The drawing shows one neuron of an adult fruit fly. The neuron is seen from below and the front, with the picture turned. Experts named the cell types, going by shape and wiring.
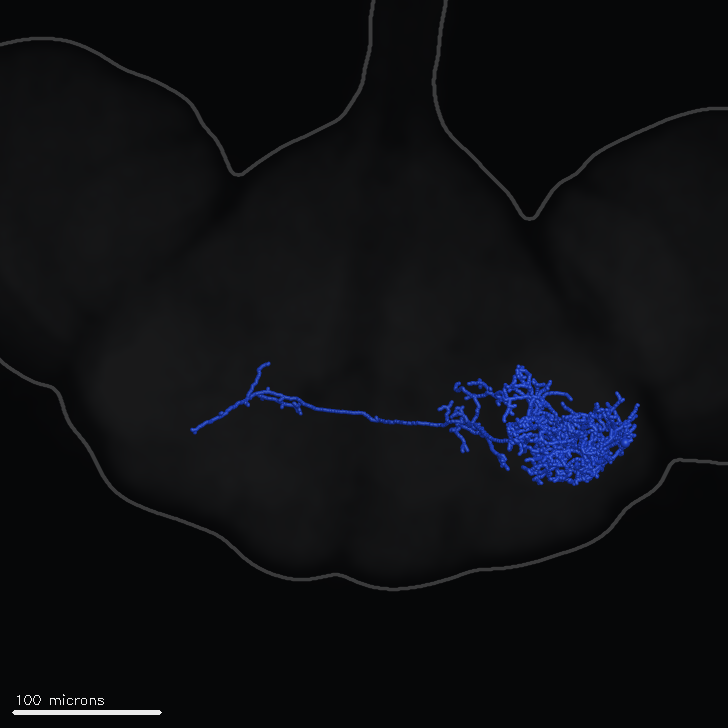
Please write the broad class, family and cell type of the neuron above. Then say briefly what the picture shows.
Its broad class is central-brain intrinsic neuron. Its family is hemilineage VLPl2_medial. Its cell type is CB2286. It is in the brain and does not reach the nerve cord. The cell body is on the right of the picture. Dozens of branch ends can be seen.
